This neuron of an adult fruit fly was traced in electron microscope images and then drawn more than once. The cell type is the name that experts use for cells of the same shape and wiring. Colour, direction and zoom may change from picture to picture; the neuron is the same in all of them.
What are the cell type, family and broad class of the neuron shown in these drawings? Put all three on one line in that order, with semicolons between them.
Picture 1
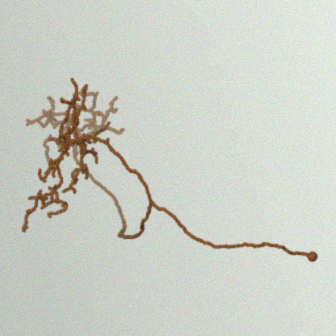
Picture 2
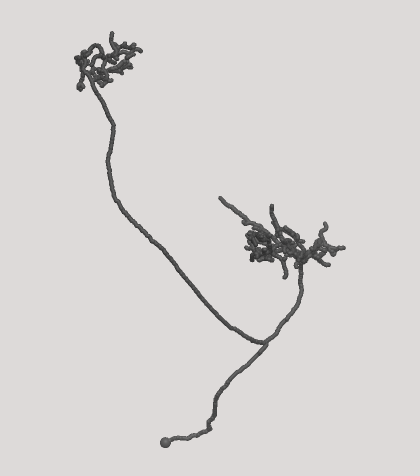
SMP570; hemilineage VLPl&p1_posterior; central-brain intrinsic neuron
